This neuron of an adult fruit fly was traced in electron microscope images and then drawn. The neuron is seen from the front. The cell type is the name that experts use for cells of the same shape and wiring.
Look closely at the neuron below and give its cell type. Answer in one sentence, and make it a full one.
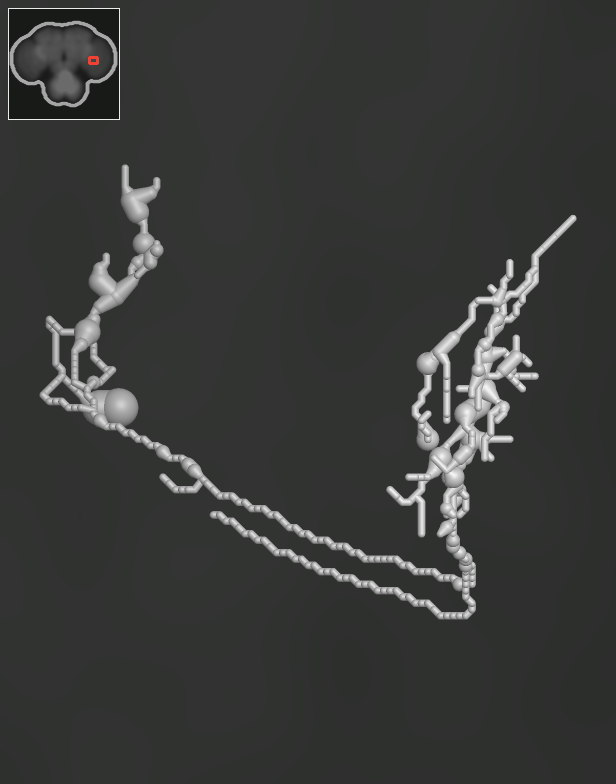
The type of this neuron is the cell type T4d.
